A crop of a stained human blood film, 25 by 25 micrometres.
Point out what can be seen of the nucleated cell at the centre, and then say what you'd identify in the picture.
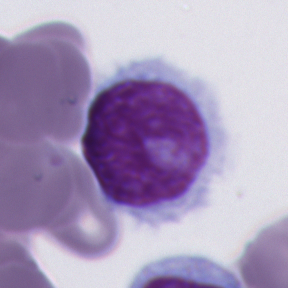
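There's a paler patch in the lower right part of the nucleus. The cytoplasm is just a narrow, pale grey-blue rim, wider on the right side than on the left. Its outer edge is ragged, with fine hair-like projections. It's a hairy cell.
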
